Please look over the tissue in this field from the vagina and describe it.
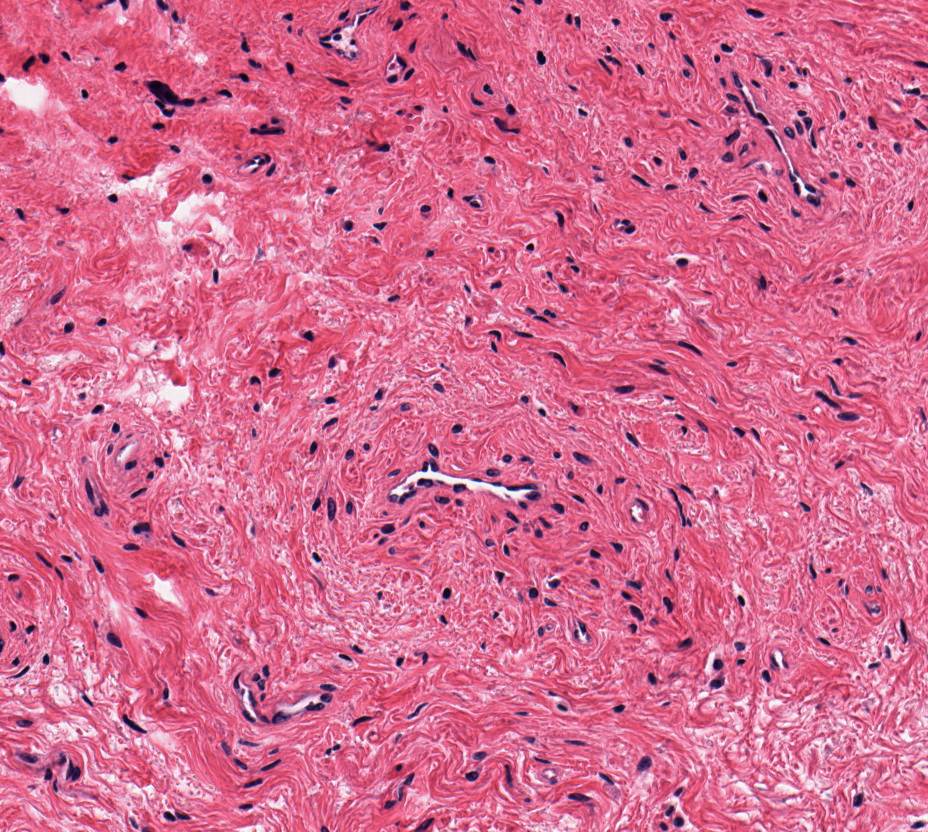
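Dense pink collagenous tissue occupies the entire field, without epithelium. Cells are sparse and scattered; their nuclei are small, dark and spindle-to-oval, with no obvious cytoplasm. Fat cells are absent throughout. At upper left, pale white clefts split the collagen where the tissue appears torn.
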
